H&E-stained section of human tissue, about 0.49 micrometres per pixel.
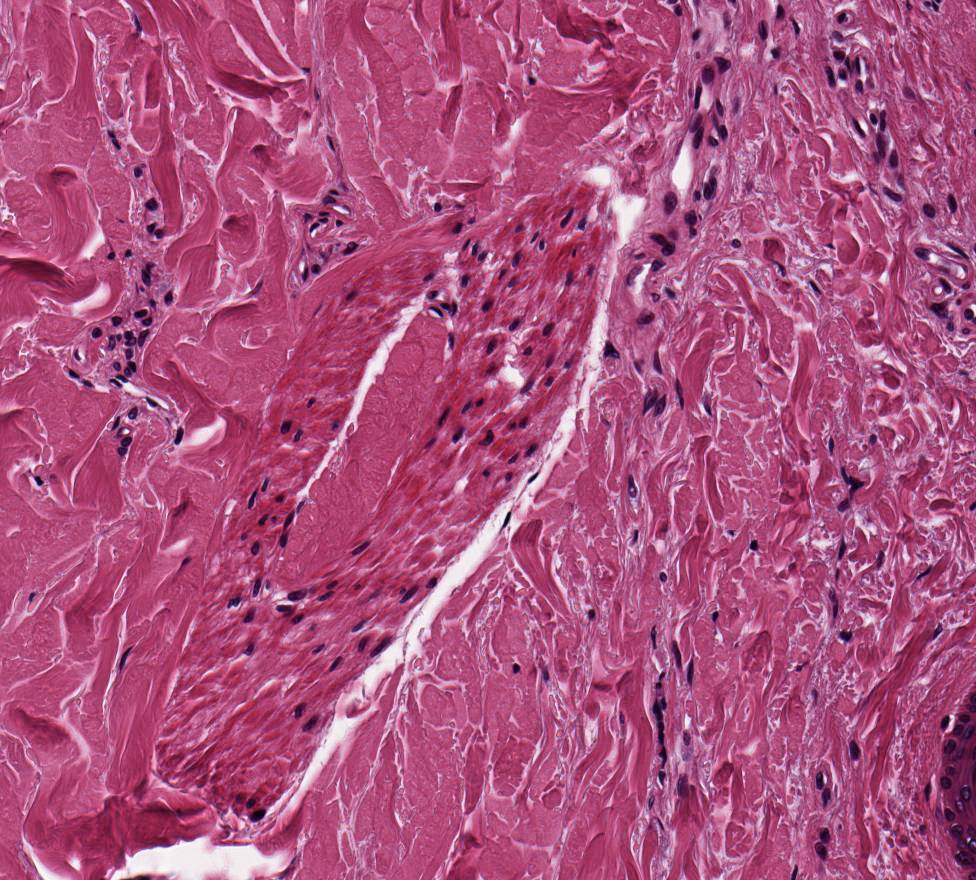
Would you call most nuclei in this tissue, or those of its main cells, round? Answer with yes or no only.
No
